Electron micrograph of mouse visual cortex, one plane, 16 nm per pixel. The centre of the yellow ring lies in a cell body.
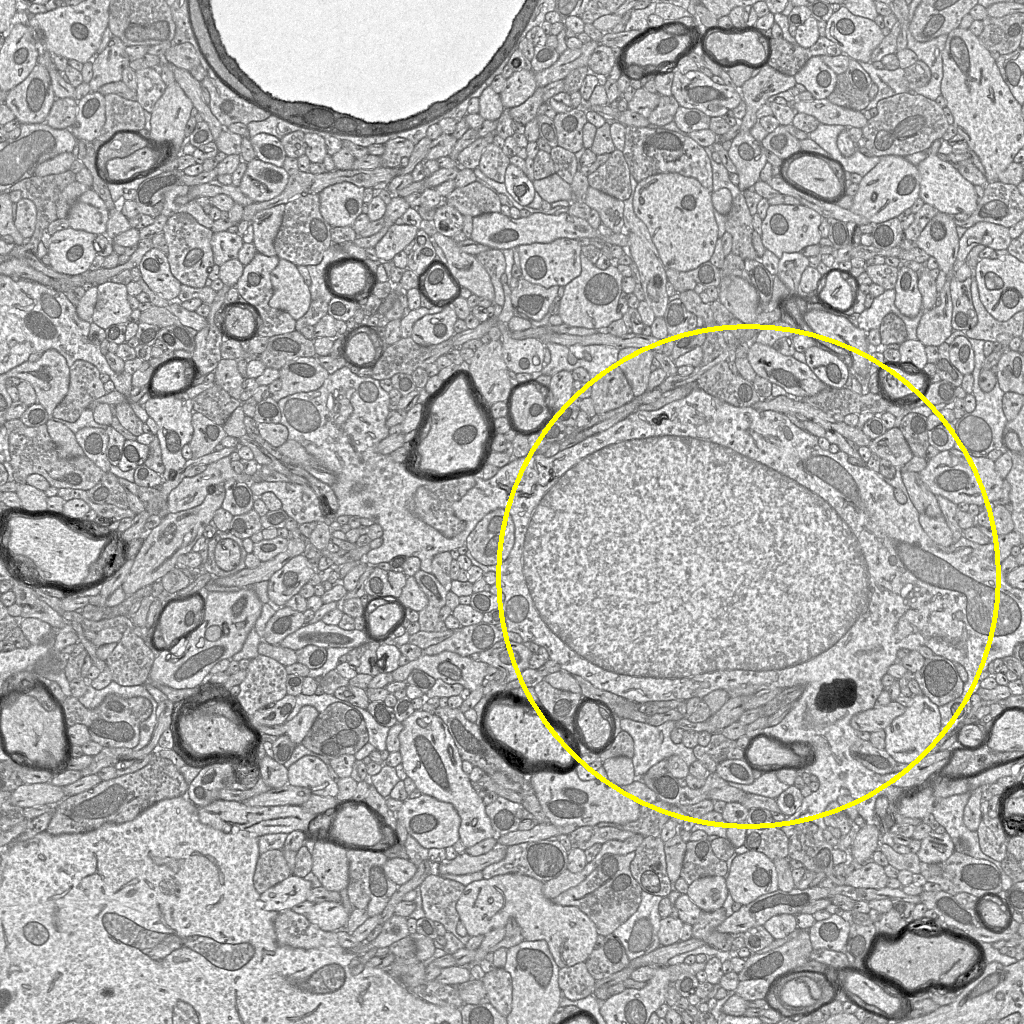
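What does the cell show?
A large oval nucleus, shown whole, its long axis roughly horizontal, within a pale rim of cytoplasm widest on the right.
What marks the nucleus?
A smoothly curving envelope without deep infoldings, and finely granular, evenly spread chromatin lacking dark clumps along the envelope.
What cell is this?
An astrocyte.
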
